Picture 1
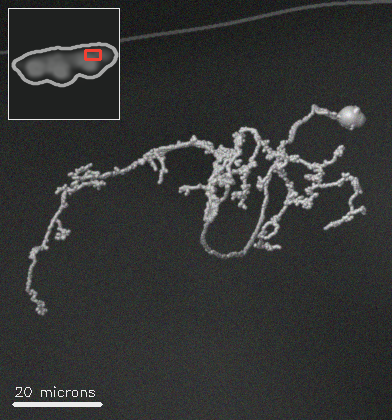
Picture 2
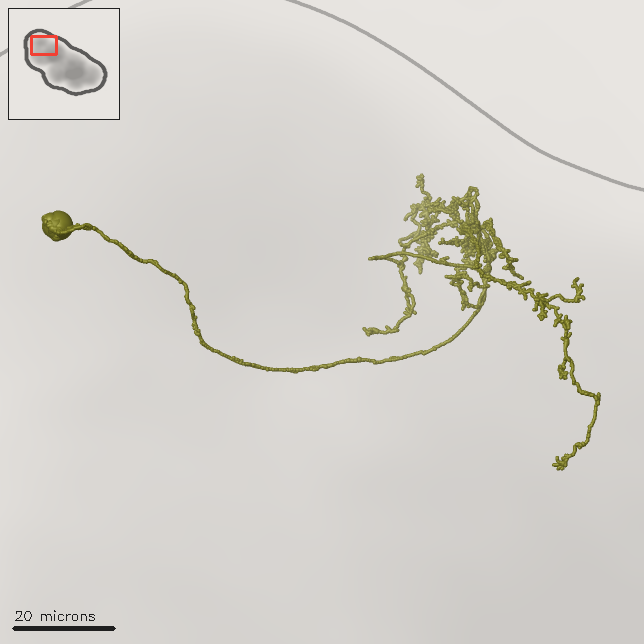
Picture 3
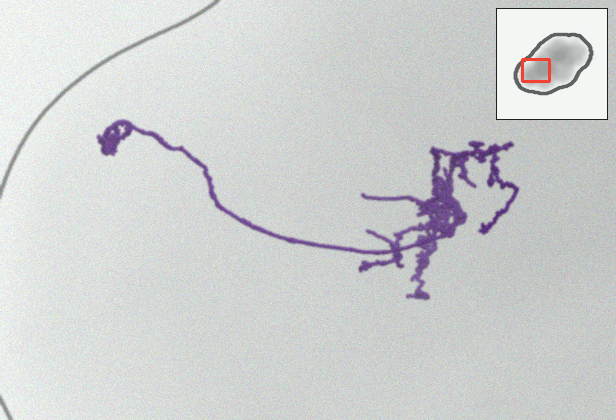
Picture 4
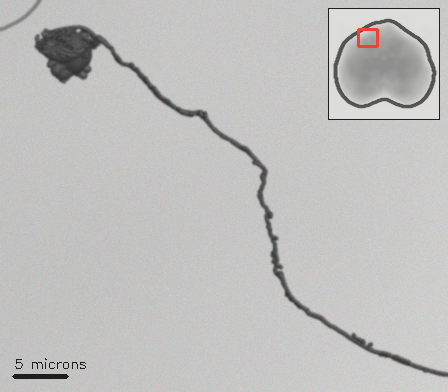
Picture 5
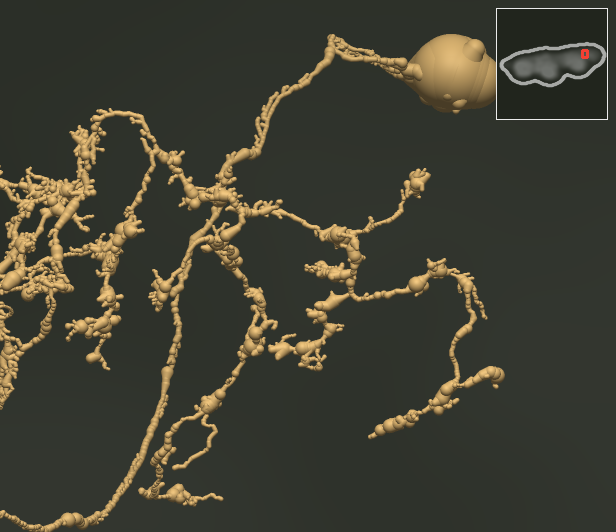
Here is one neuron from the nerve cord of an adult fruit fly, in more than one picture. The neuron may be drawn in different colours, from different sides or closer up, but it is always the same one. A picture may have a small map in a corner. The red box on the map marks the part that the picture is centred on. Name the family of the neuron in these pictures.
hemilineage 14A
